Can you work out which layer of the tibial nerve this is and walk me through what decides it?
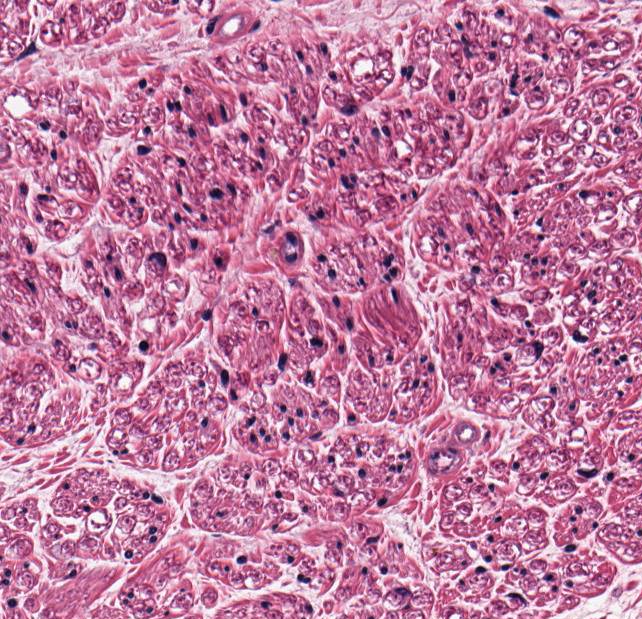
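The field shows nerve fascicle. First, in the bundle just right of the centre, fibres run lengthwise in wavy parallel strands.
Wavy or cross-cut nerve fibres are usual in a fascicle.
Second, small, dark, oval to elongated nuclei lie scattered among the round profiles throughout the bundles.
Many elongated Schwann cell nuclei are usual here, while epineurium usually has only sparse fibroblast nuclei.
Finally, small thick-walled vessels sit in the septa, and no fat cells are present.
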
